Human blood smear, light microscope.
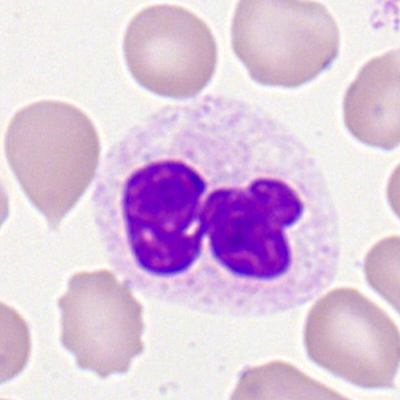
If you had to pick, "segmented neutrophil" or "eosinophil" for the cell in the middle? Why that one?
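I'd call this a segmented neutrophil. The granules scattered through its pale pinkish-lilac cytoplasm are fine and lilac, and that is what settles it.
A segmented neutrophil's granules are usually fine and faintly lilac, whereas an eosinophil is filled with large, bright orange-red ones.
The nucleus has two lobes lying side by side, with dark purple, coarsely clumped chromatin.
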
